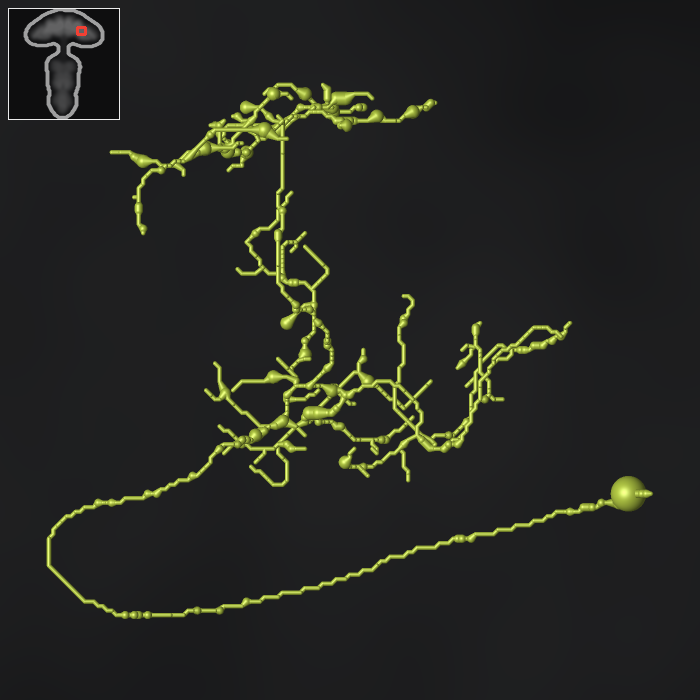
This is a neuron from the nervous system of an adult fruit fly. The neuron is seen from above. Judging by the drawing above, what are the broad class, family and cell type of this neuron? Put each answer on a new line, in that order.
central-brain intrinsic neuron
hemilineage LHp1
LHPV4a5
